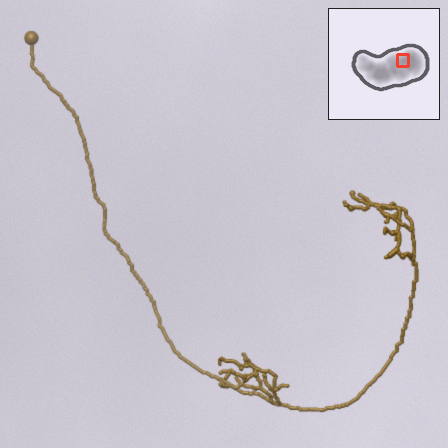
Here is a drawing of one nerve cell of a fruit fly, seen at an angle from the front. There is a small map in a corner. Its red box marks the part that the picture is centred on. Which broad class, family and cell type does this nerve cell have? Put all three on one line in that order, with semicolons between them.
central-brain intrinsic neuron; class CX; vDeltaA_a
